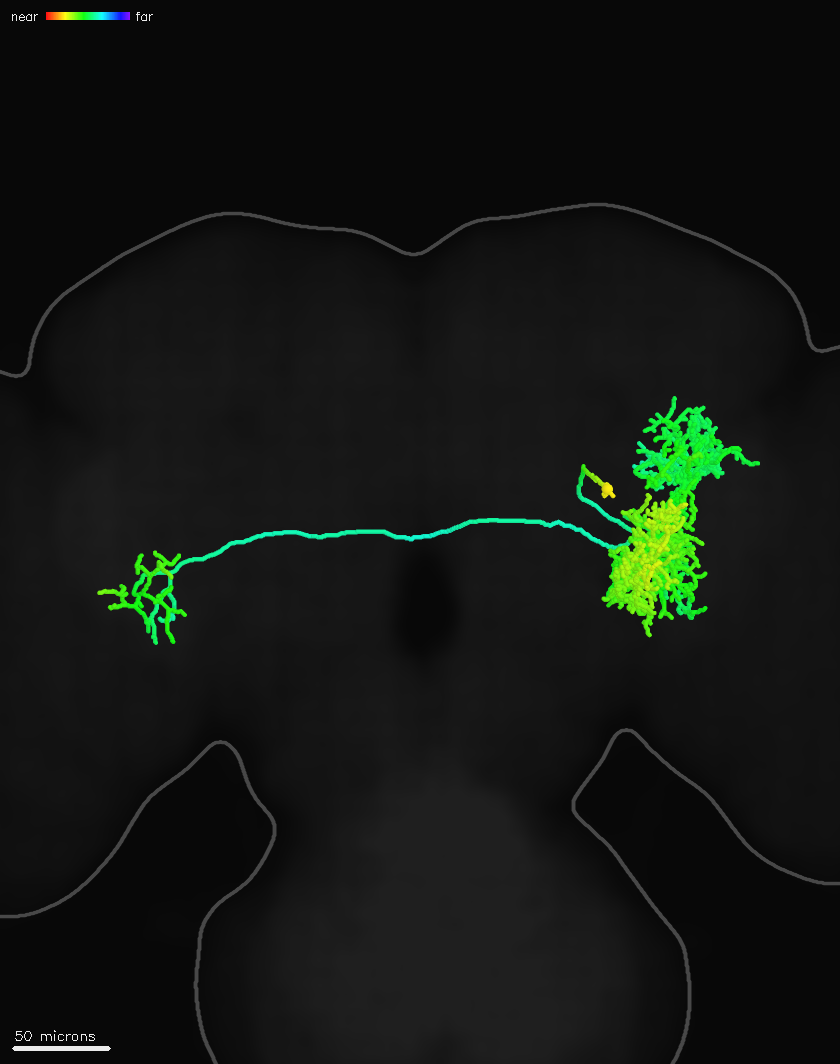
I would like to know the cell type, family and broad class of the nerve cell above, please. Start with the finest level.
AVLP201; hemilineage VLPa2; central-brain intrinsic neuron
